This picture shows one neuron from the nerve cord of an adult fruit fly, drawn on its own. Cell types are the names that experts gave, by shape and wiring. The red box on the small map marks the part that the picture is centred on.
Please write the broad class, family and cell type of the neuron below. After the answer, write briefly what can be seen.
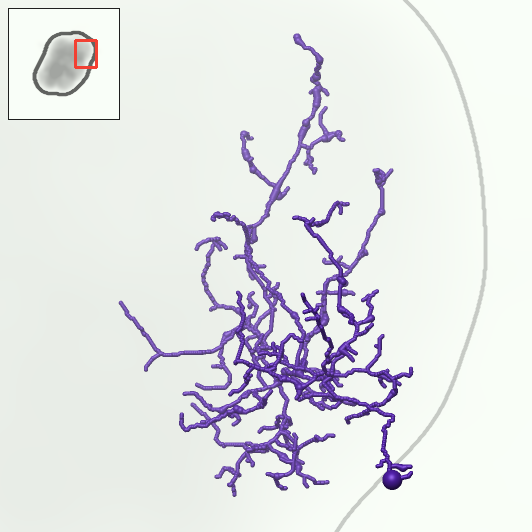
This is a nerve-cord intrinsic neuron. Its family is hemilineage 20A.22A. The cell type is IN20A.22A017. The picture shows dozens of branch ends. As drawn here it is taller than it is wide.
